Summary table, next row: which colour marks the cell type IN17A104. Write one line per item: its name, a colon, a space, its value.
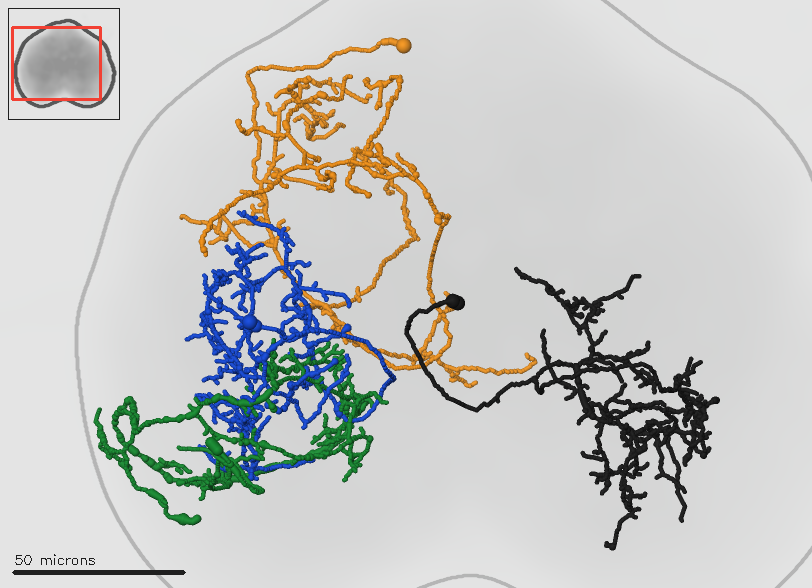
colour: orange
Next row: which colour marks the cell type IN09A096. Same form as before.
colour: black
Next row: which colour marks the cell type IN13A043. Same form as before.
colour: green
